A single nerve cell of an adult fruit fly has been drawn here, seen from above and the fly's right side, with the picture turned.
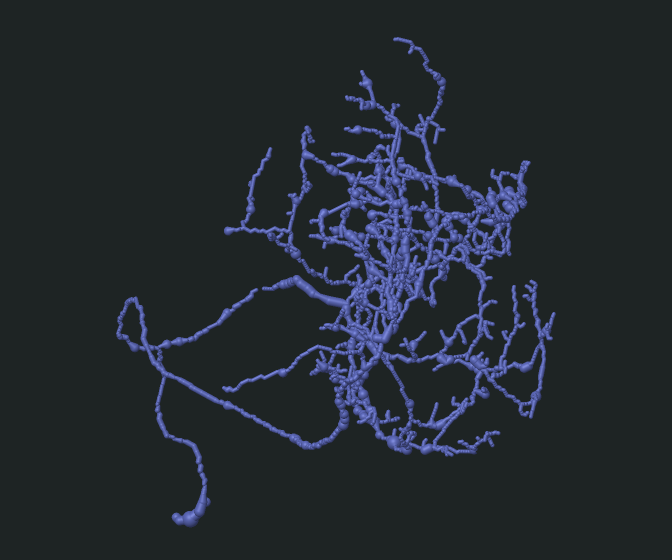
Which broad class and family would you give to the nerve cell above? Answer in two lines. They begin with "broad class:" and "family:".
broad class: central-brain intrinsic neuron
family: hemilineage SLPav1_medial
